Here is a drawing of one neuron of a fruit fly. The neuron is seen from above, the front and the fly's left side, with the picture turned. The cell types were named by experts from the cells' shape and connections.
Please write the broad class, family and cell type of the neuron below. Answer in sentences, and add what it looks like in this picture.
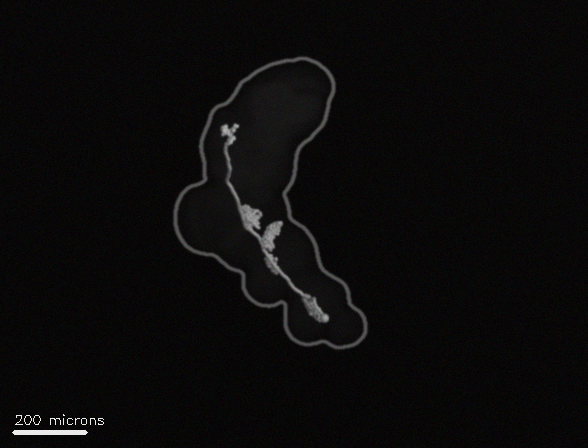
Its broad class is ascending neuron. The family is AN13B. Its cell type is AN13B002. The cell body can be seen at the bottom of the picture. From top to bottom in the picture it spans about 550 microns.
